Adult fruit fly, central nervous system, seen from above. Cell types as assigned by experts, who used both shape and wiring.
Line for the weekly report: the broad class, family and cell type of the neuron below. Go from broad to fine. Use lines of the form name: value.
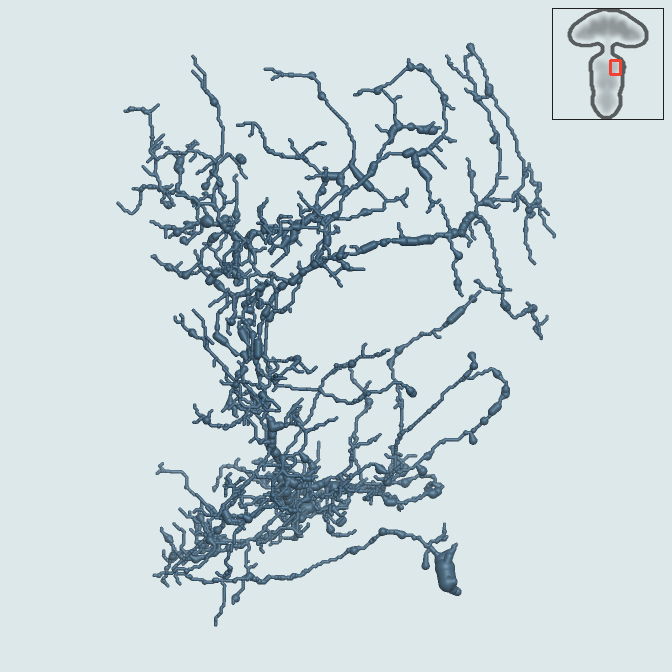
broad class: nerve-cord intrinsic neuron
family: hemilineage 03B
cell type: IN03B042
